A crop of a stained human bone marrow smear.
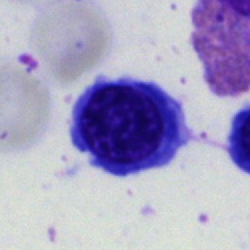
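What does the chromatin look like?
It is dark purple and coarsely speckled.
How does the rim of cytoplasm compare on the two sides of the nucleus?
It is wider on the right side than on the left, and it shows no granules and no vacuoles.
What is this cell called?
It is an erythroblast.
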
